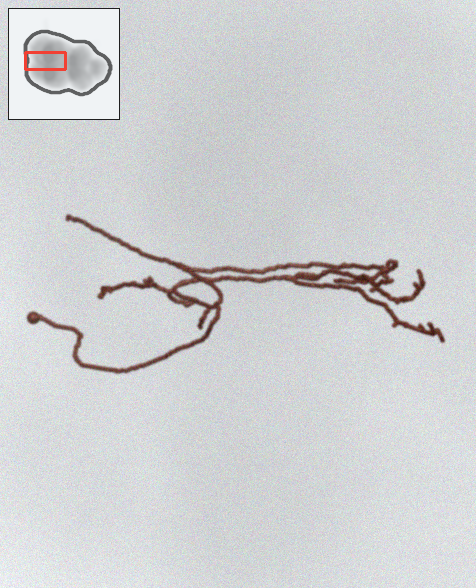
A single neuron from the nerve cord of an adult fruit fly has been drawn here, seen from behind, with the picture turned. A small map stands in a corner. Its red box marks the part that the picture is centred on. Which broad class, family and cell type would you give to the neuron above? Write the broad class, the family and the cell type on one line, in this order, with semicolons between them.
ascending neuron; hemilineage 08B; AN08B113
